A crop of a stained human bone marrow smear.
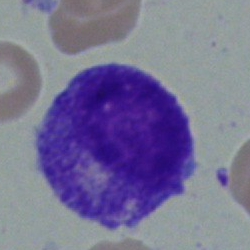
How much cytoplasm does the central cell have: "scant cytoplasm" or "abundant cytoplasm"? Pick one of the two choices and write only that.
Scant cytoplasm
